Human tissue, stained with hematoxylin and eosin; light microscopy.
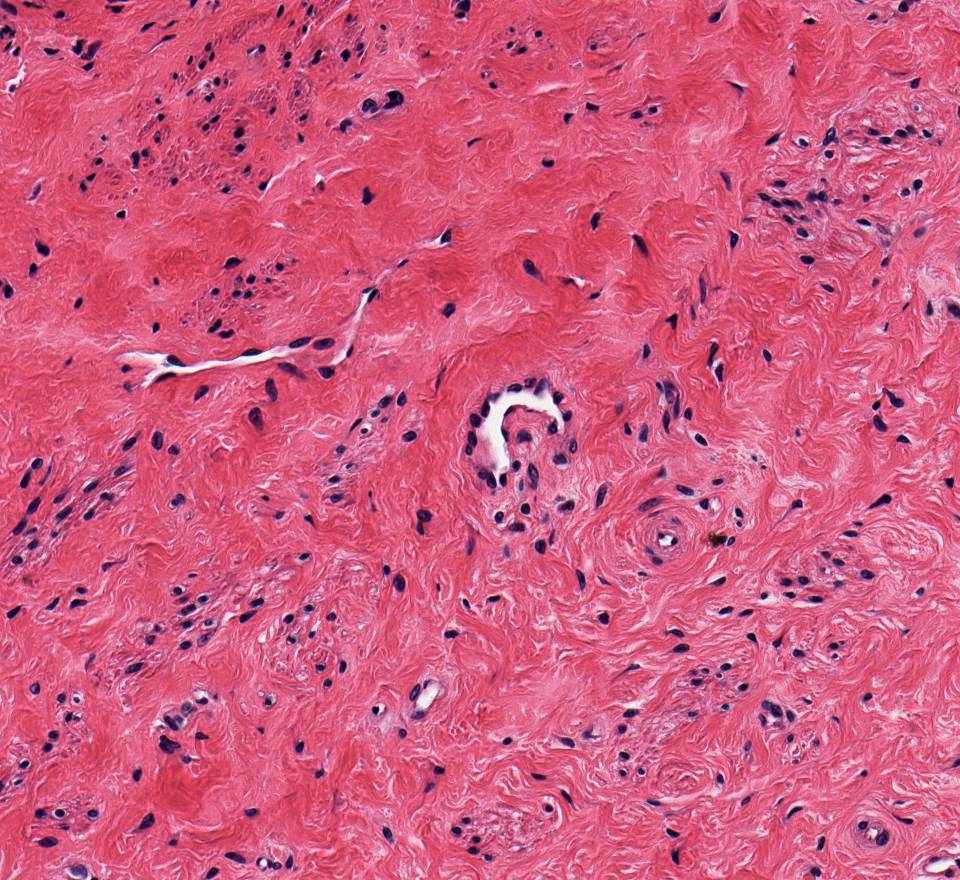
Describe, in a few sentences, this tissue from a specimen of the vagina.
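You'll notice the whole field is densely packed pink collagenous stroma, with only a few cells. The collagen fibres are wavy and swirl in whorls instead of running in straight parallel bundles. Just right of centre there's a tiny lumen ringed by concentric collagen. The scattered stromal nuclei are small, dark and oval to spindle-shaped, with no visible cytoplasm around them.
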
